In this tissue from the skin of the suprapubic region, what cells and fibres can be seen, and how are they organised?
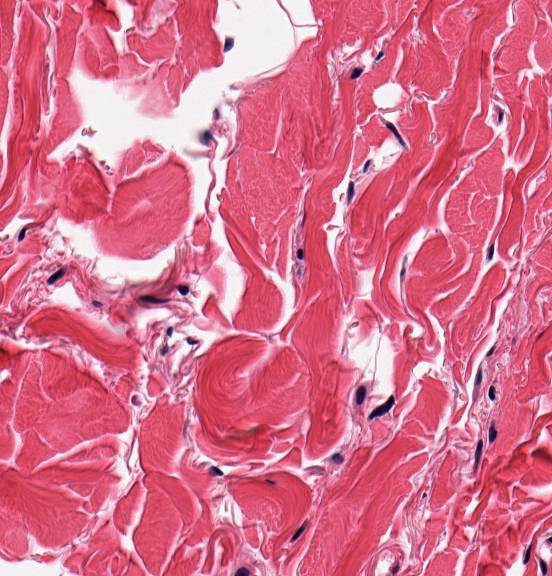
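Take your time: the pink fibres run in bundles every which way, some caught lengthwise, others cut across. Notice there are not many nuclei for all that fibre. Those you see are dark and elongated, lying in the narrow gaps between bundles, not within them. Run your eye along the fibres: no regular cross-striations.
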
